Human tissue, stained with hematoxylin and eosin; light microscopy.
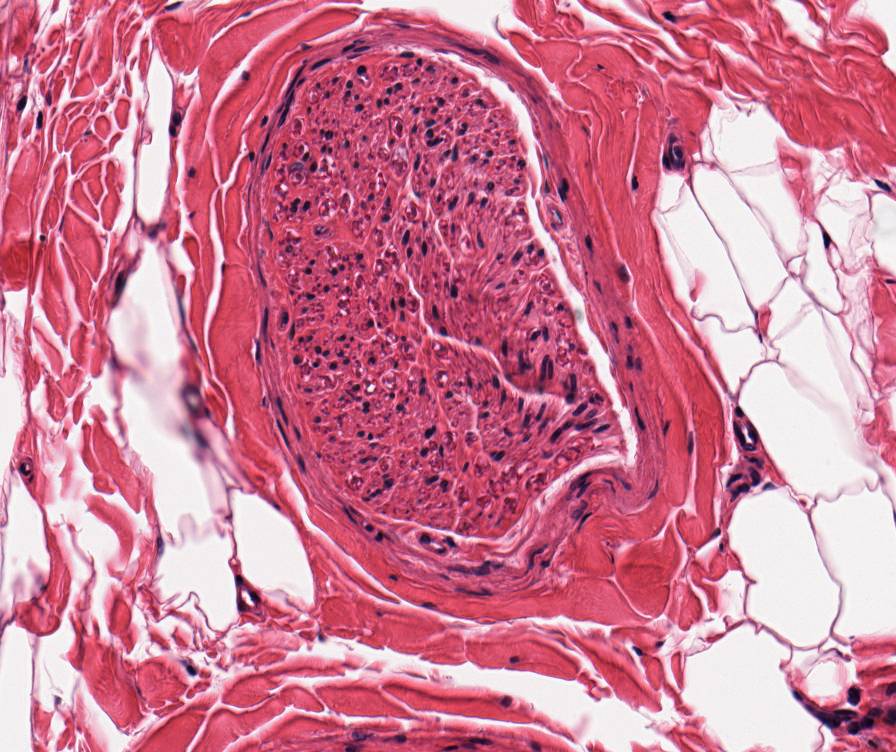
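Tibial nerve, H&E: one oval fascicle, centre of field. Fibres cut in cross-section as many small round profiles with pale centres. Scattered nuclei inside fascicle small, dark, oval to elongated. Adipocytes, seen as empty polygonal spaces, along right side.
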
